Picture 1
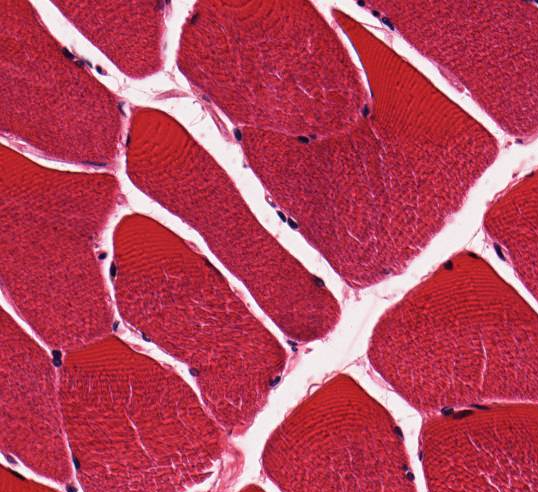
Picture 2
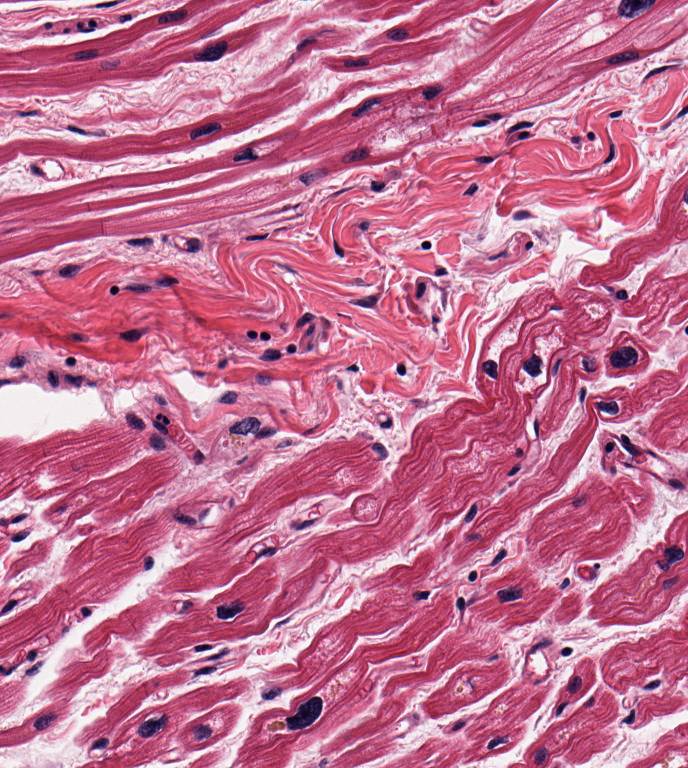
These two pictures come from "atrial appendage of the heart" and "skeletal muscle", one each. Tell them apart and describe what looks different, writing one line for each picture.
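Picture 1 – skeletal muscle. The fibre nuclei are small, dark and flattened, and they lie at the edges of the fibres, just under the cell margin.
Picture 2 – atrial appendage of the heart. The muscle nuclei lie centrally within the fibres.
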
